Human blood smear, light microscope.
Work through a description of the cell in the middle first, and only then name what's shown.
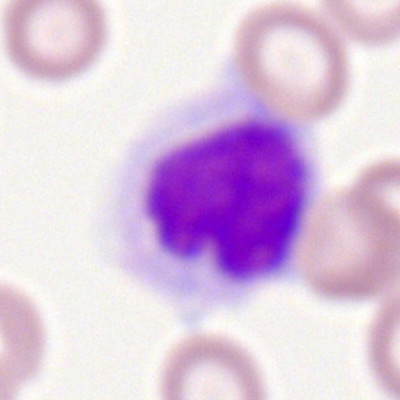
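Look at the nucleus first: it's irregular, with notches along its lower edge, and there's no nucleolus to be seen in it. The cytoplasm is a pale greyish-blue and makes a rim that's wider on the left than on the right. You won't find any coarse coloured granules in it. It's a monocyte.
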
